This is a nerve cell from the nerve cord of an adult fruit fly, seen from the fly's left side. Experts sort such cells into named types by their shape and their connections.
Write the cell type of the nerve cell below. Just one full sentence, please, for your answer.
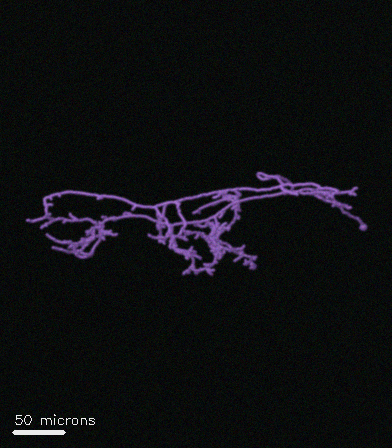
The cell type name IN08B055 applies to this nerve cell.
